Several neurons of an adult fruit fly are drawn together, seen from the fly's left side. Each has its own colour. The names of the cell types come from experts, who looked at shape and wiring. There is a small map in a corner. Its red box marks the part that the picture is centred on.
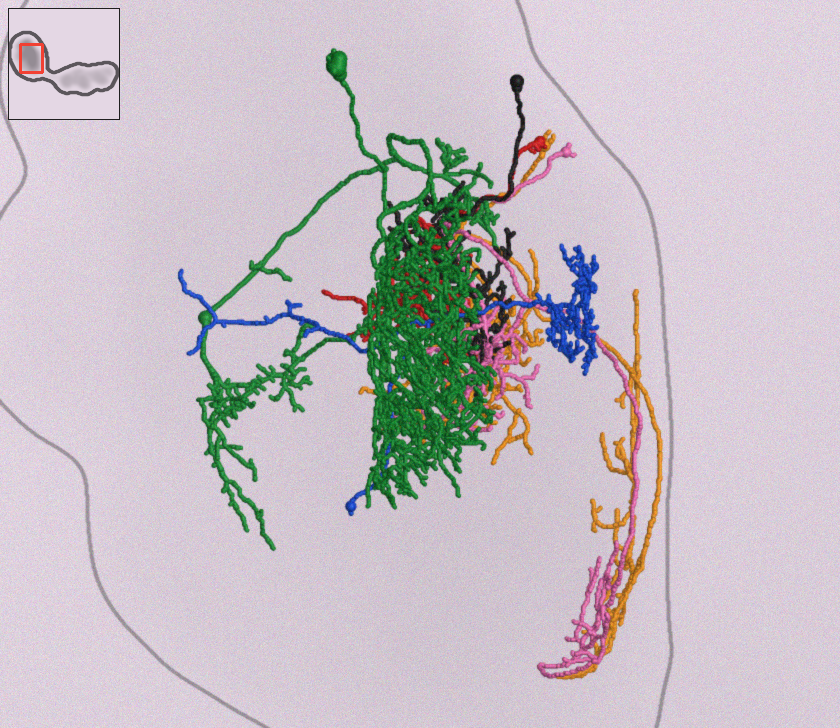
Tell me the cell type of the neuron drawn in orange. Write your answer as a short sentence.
The cell type is LPT114.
